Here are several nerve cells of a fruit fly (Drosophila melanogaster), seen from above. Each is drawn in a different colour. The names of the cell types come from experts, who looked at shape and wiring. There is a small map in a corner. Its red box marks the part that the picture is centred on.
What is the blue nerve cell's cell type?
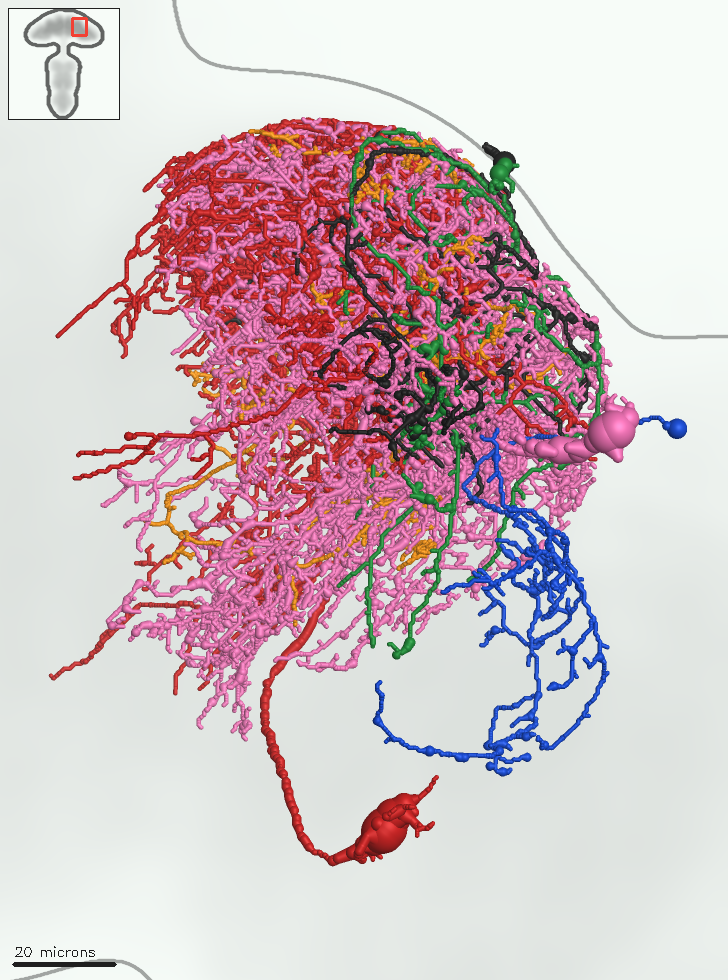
CB2958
